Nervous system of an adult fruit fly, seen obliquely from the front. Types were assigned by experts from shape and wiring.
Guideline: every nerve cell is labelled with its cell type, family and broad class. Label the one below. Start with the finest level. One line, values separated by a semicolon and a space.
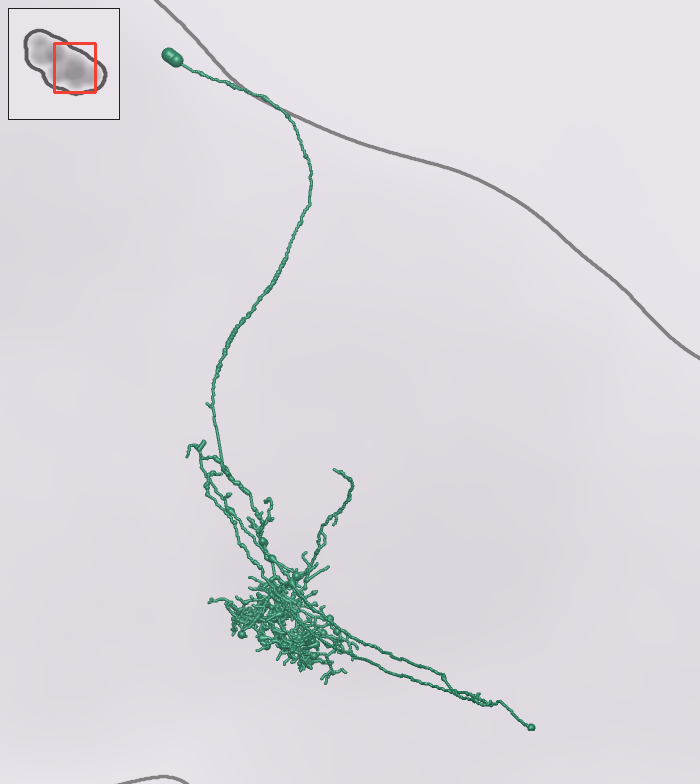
IN23B089; hemilineage 23B; nerve-cord intrinsic neuron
